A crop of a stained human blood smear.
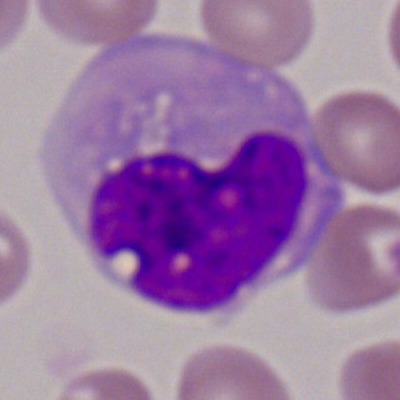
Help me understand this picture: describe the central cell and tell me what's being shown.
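Have a look at the nucleus: it's kidney-shaped, notched along its upper edge, and sits low in the cell. Most of the cytoplasm is above it, and there's plenty of it, a pale grey-blue. That one's a monocyte.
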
